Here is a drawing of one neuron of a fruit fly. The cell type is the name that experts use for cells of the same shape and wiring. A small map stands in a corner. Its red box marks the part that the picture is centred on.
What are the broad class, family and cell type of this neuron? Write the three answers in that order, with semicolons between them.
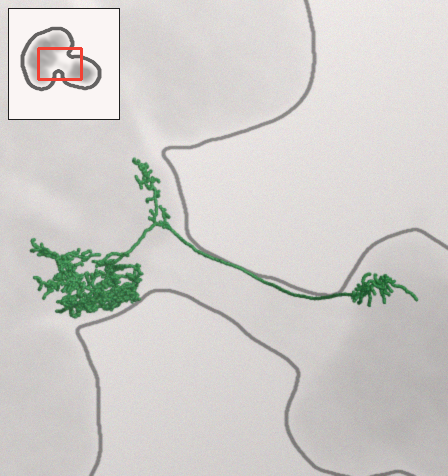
descending neuron; hemilineage LB6; DNge033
